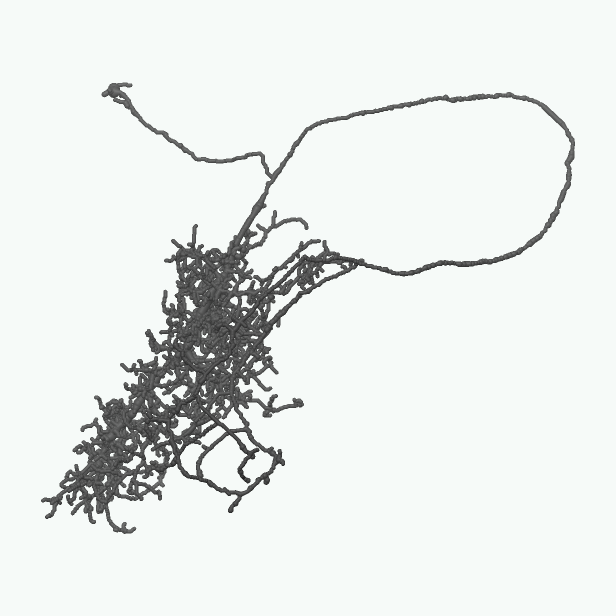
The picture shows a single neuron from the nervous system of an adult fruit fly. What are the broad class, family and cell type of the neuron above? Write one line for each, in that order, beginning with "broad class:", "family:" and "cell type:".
broad class: central-brain intrinsic neuron
family: hemilineage DM6_central2
cell type: PS274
